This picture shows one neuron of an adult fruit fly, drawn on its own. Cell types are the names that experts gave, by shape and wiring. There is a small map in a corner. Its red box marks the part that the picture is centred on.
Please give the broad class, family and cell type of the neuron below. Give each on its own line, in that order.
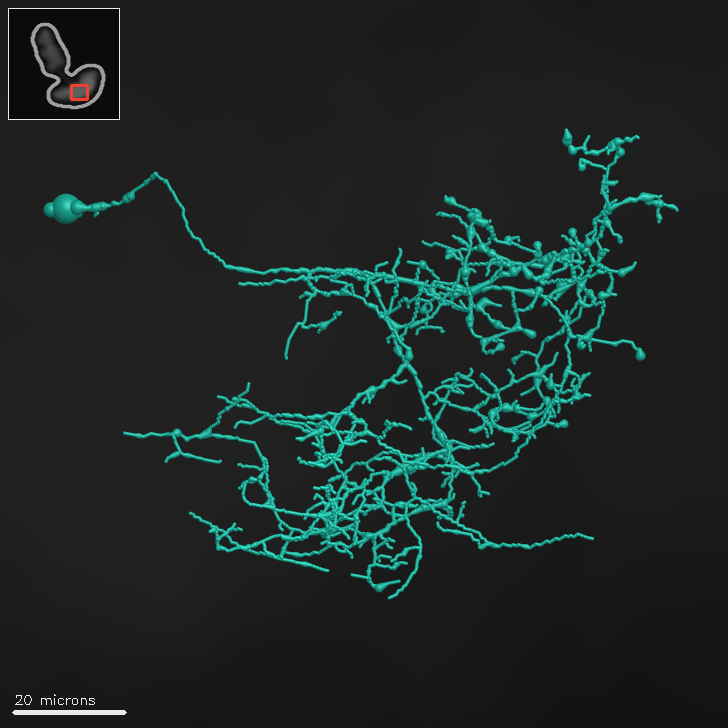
central-brain intrinsic neuron
hemilineage SLPpl1
SLP259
